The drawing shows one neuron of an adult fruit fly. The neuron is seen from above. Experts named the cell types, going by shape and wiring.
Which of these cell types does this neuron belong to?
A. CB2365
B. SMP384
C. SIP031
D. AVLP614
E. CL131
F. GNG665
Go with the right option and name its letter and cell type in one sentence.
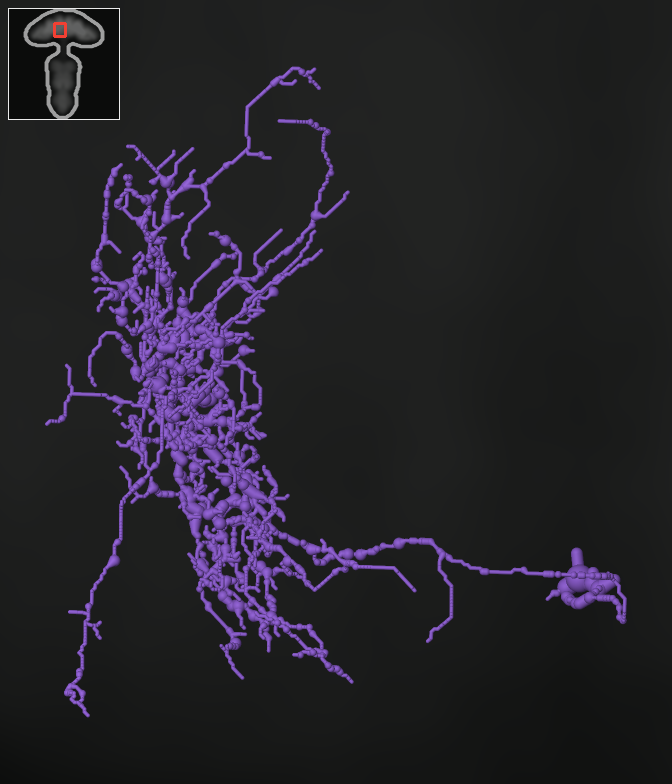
From the options, F supplies the neuron's cell type, GNG665.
